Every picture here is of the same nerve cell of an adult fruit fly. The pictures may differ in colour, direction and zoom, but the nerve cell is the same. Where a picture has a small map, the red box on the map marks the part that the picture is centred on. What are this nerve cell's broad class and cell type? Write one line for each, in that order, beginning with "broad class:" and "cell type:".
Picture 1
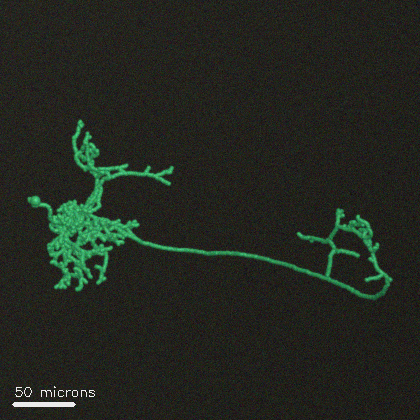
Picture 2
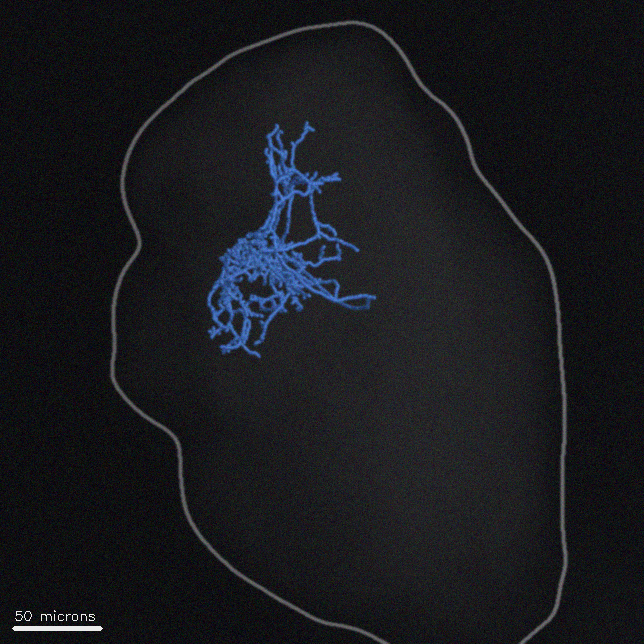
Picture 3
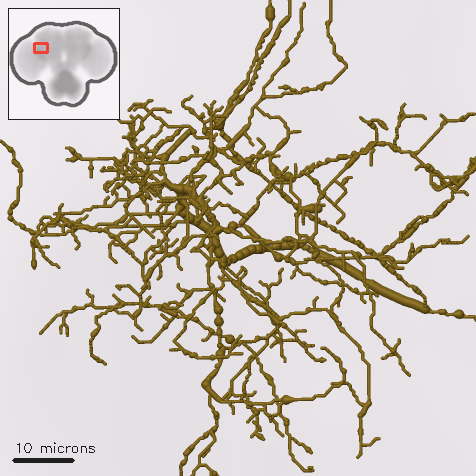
broad class: central-brain intrinsic neuron
cell type: AVLP218_b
